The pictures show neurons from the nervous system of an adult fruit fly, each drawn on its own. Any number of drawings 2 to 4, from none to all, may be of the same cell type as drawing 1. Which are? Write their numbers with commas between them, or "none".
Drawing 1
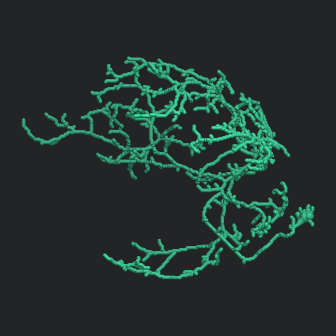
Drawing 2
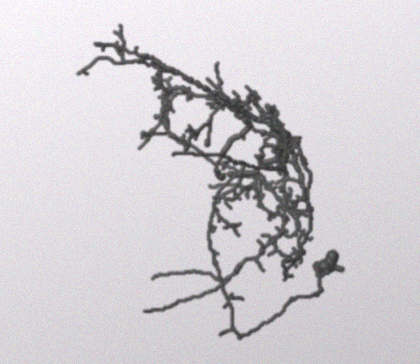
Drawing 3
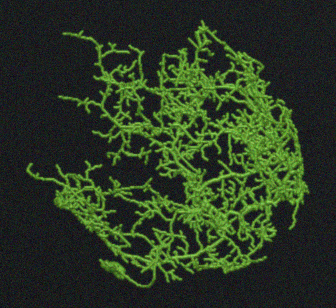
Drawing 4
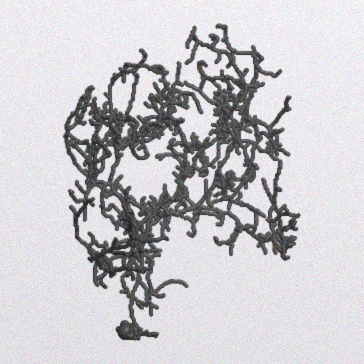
2, 3, 4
